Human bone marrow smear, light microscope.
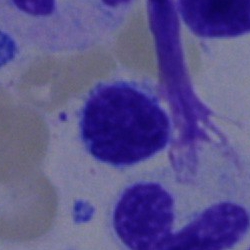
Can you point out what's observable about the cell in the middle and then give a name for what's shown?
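Checking the outline first, the middle cell is roughly round, its margin slightly irregular and fuzzy. Tiny bumps line the edge, most noticeable along the upper left border. Next, the nucleus fills nearly the entire cell, leaving almost no cytoplasm in view. Its chromatin is dense and dark purple throughout. This cell is a lymphocyte.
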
